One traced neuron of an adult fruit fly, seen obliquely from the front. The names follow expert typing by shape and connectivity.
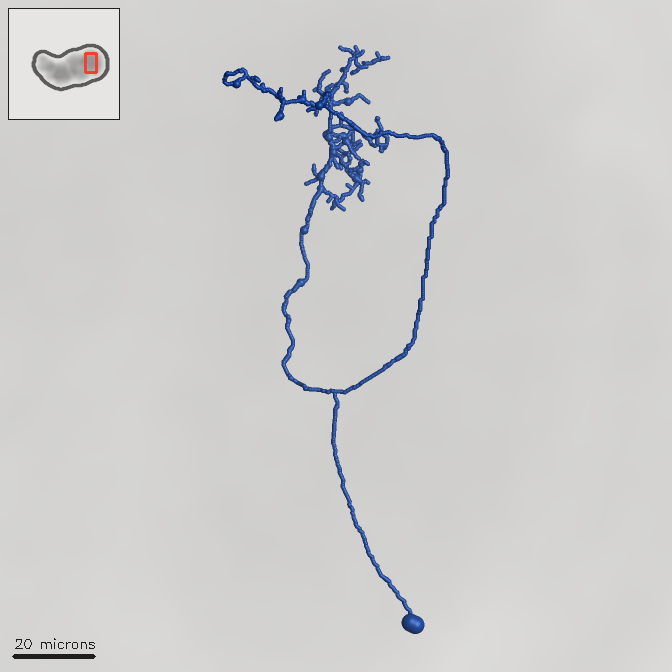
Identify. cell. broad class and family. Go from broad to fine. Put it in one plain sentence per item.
A visual projection neuron of the LC family.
